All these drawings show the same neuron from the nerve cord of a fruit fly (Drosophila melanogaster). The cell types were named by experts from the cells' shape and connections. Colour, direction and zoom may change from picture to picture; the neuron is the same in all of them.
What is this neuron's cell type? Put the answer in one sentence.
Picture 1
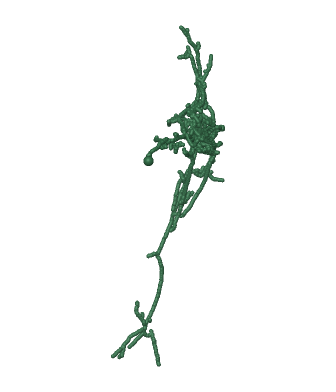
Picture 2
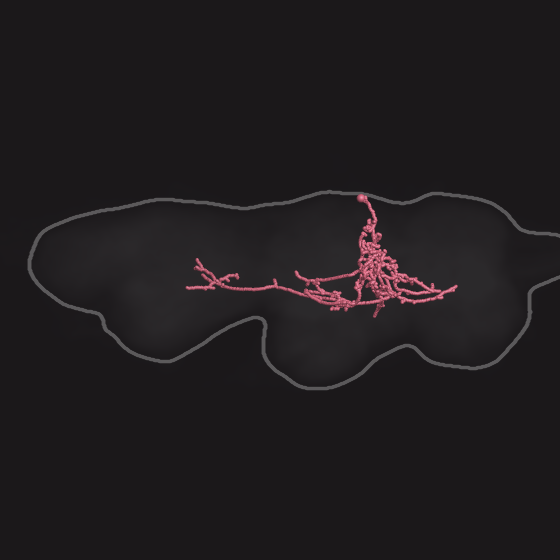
The cell type is IN17A090.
